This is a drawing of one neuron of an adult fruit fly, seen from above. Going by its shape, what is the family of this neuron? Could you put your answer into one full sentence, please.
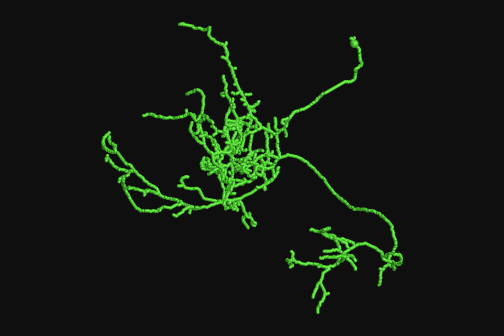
For family, the neuron is given as hemilineage 01A.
